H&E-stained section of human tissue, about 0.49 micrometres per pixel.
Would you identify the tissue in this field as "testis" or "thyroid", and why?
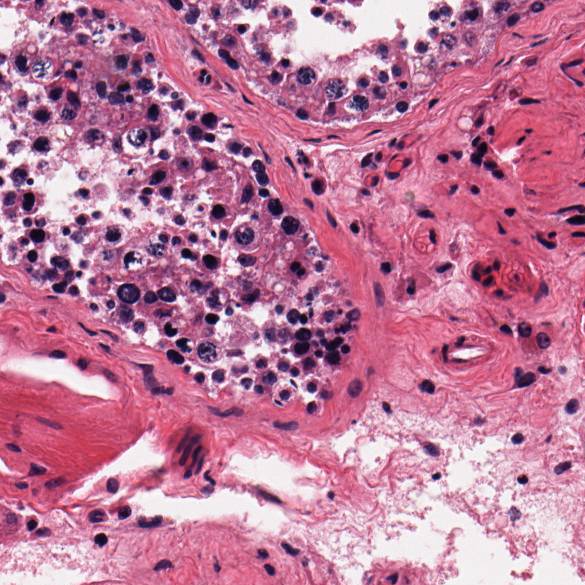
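This is testis. Point one: the large unit is filled with cells, holding many small round nuclei that are dense and almost black, with larger round cells scattered among them whose nuclei show coarse, clumped chromatin.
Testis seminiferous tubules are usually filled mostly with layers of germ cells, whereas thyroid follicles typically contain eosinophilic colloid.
Point two: a second cell-filled unit lies along the top edge, in the upper centre. Point three: a band of pink fibrous tissue with flattened, elongated nuclei bounds the large unit.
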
